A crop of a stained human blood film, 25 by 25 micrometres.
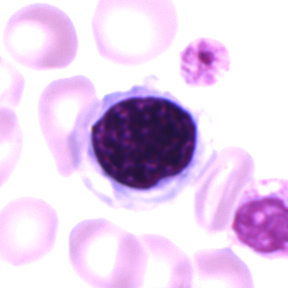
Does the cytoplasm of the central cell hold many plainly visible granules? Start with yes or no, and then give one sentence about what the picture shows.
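No. No granules can be seen in the cytoplasm.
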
